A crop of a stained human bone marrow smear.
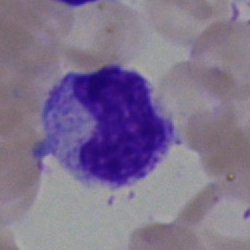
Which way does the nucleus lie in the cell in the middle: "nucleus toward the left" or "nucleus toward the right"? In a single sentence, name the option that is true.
Its nucleus is located toward the right side of the cell.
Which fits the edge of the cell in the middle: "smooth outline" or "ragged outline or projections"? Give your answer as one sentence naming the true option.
This cell has a rough outline rather than a smooth one.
